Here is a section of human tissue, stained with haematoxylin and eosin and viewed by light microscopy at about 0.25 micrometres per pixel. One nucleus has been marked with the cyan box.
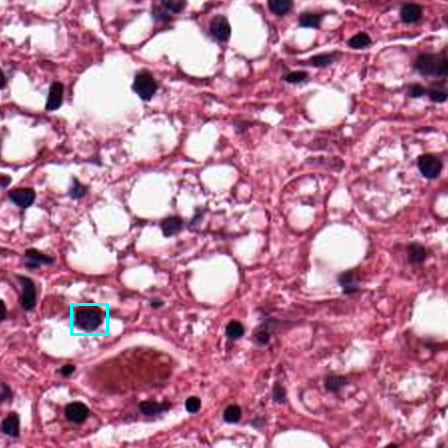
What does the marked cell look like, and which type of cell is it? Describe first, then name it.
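The nucleus is round to slightly oval and stains very dark, almost uniformly, with little internal detail visible. The nucleus is bordered by clear, empty-looking vacuoles, with a large one just below it and smaller ones to its right. This is an adrenal cortical cell.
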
